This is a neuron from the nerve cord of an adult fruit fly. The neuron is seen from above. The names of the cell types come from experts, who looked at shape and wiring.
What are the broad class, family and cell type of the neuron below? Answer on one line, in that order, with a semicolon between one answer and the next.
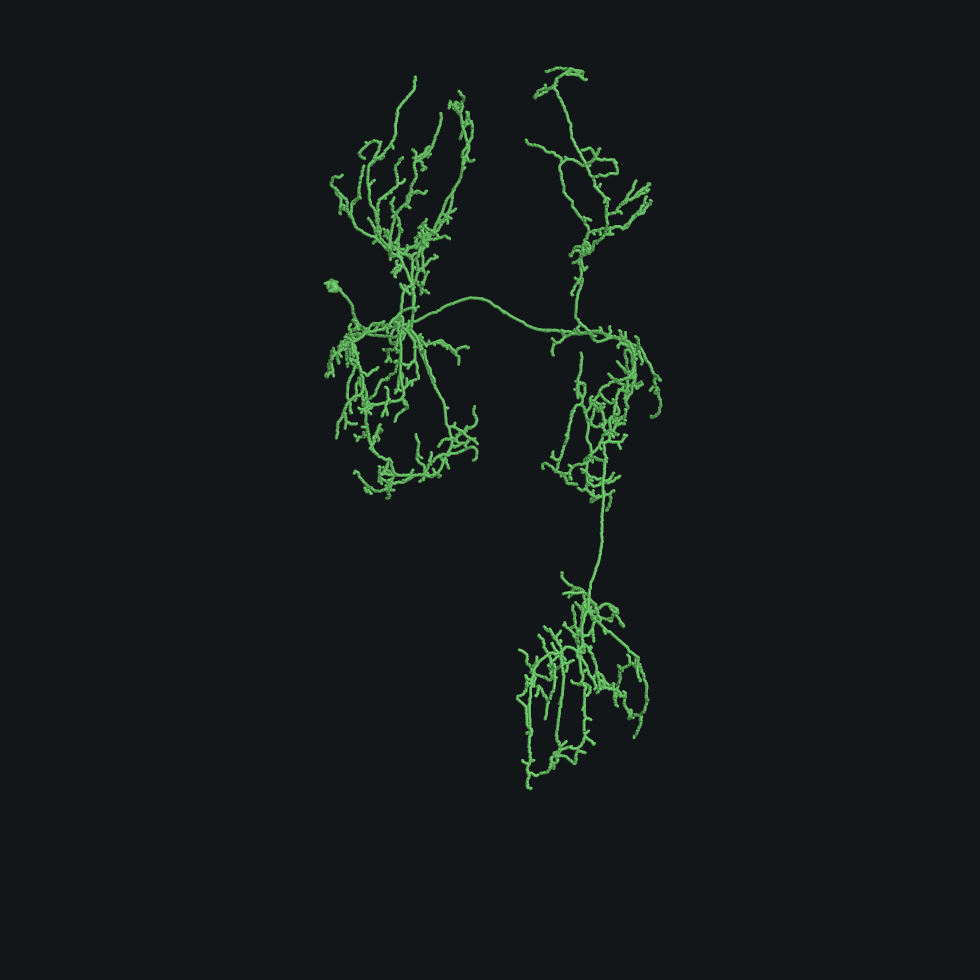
nerve-cord intrinsic neuron; hemilineage 08B; IN08B004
